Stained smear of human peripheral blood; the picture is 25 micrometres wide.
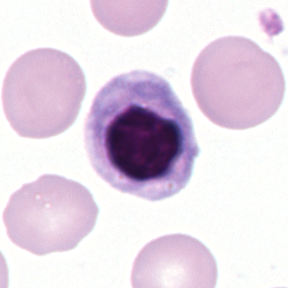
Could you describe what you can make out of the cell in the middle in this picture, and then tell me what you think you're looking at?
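Nucleus: a single unlobed mass with a few flattened, angular sides. Chromatin: dark purple and densely condensed. Cytoplasm: pale greyish blue, with a few tiny scattered dots below the nucleus. Result: a normoblast.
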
